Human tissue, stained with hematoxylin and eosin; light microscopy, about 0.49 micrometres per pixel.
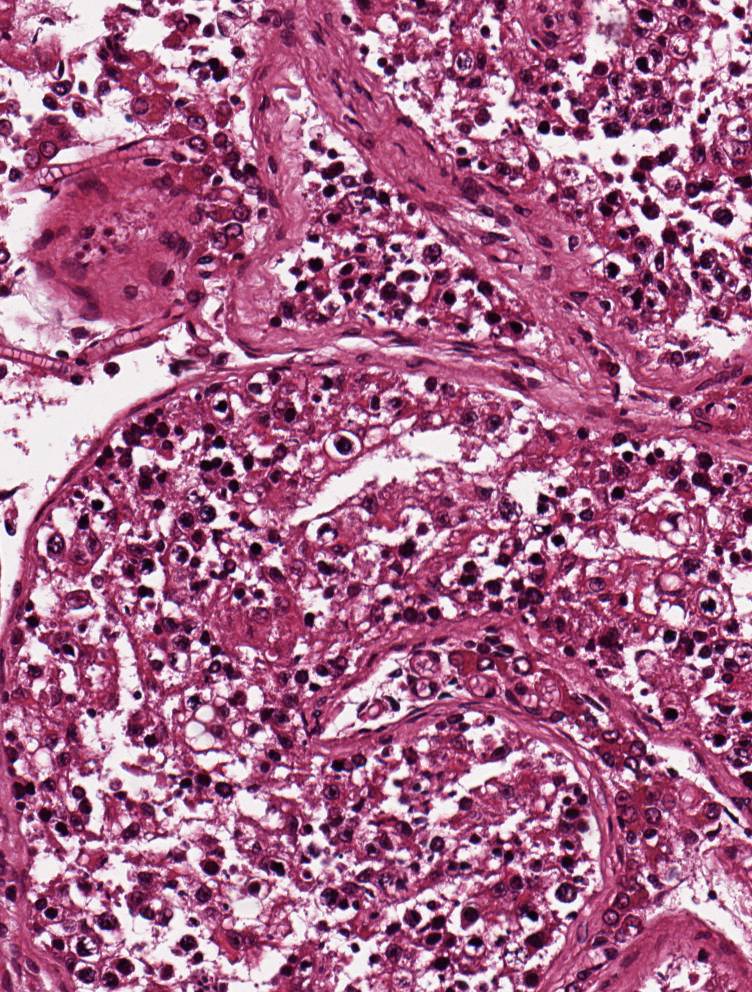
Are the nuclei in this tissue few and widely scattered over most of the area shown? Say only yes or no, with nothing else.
No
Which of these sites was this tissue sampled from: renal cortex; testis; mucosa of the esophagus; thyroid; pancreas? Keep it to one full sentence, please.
The tissue seen in this section was sampled from the testis.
